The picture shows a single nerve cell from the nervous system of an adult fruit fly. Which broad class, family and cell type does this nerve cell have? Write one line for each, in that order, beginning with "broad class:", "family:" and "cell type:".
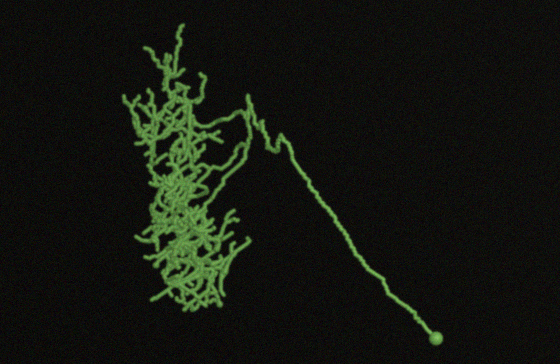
broad class: optic-lobe intrinsic neuron
family: Li
cell type: Li34b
